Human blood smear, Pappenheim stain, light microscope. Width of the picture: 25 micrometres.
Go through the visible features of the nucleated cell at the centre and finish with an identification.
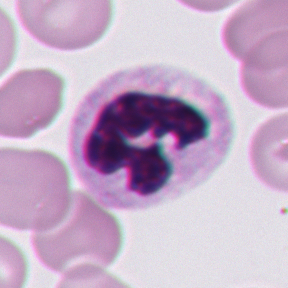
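Outline round and smooth. Chromatin dark purple, coarsely clumped. Cytoplasm pale pinkish-lilac, holding fine, faint granules. Cell: segmented neutrophil.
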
